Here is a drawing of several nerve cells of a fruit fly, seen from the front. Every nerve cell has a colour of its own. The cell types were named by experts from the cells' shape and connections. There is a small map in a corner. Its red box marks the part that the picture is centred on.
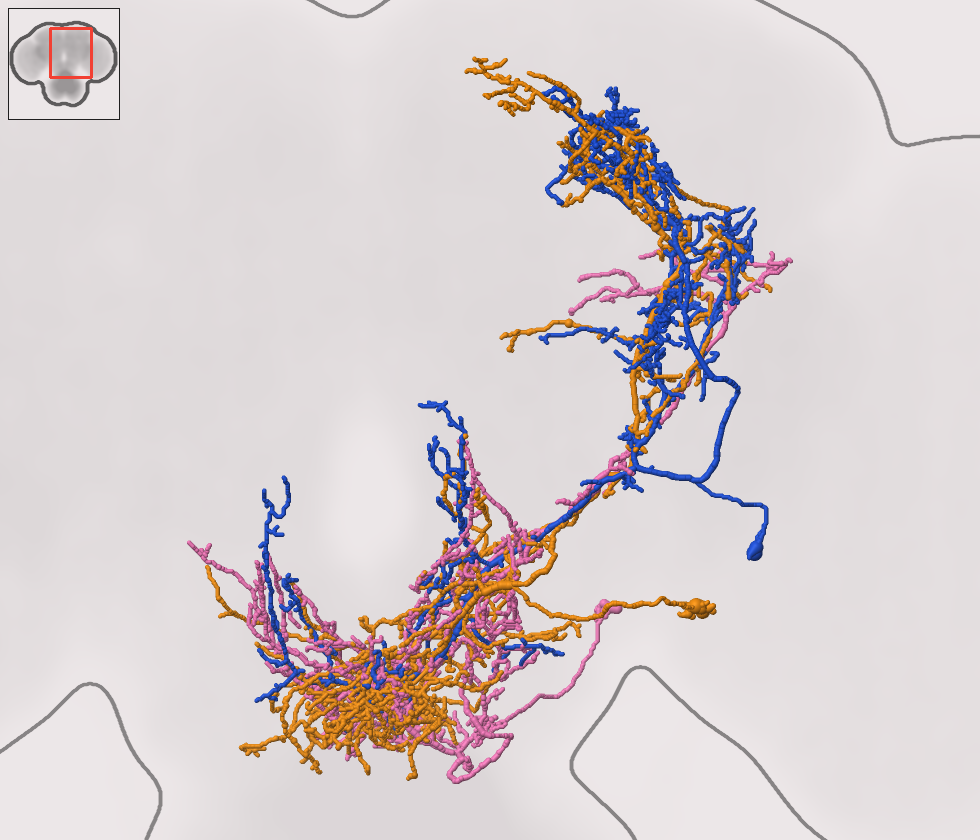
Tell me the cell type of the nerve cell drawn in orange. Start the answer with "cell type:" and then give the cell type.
cell type: GNG700m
